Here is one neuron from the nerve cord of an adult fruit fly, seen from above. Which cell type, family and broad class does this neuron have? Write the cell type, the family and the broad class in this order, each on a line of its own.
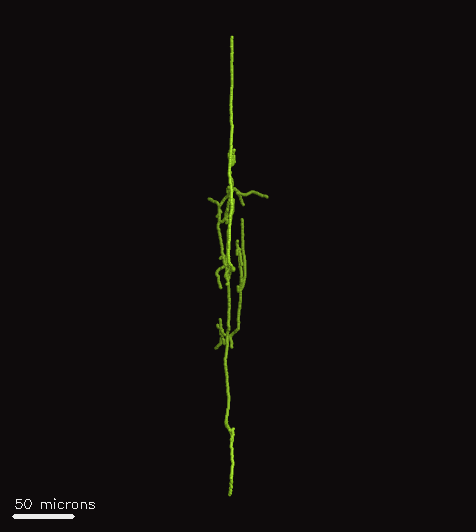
DNpe041
hemilineage DM2_central
descending neuron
